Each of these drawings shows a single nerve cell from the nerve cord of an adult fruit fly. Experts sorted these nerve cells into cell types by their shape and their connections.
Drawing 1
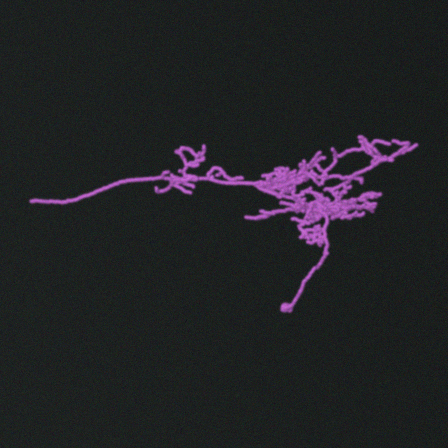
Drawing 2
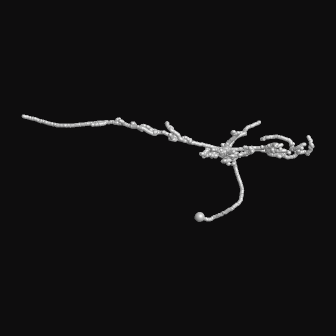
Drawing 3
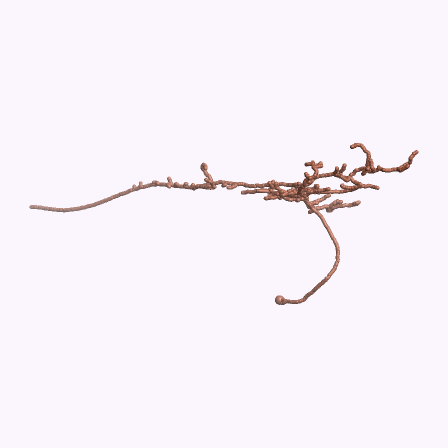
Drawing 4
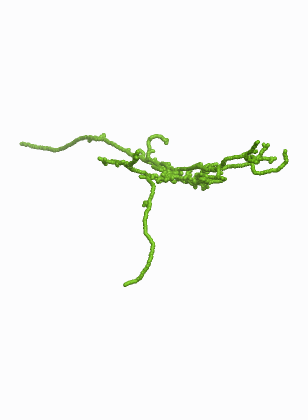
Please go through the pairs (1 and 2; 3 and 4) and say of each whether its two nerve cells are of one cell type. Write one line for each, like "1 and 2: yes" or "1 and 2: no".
1 and 2: no
3 and 4: yes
